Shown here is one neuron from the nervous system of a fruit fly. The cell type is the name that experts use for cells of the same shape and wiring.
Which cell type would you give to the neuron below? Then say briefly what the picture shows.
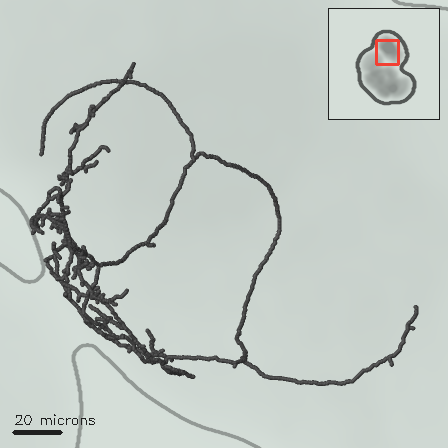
Its cell type is IN19B086. This is a nerve-cord intrinsic neuron. No cell body is drawn. From left to right in the picture it spans about 170 microns. The picture shows dozens of branch ends.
